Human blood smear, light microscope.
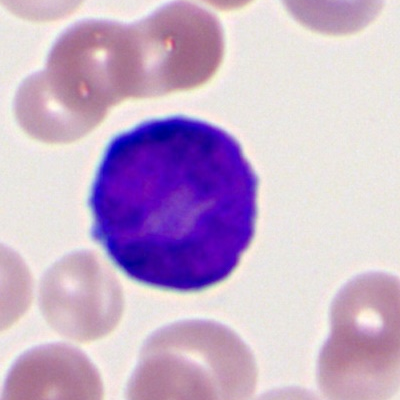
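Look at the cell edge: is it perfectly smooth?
No, it is slightly uneven.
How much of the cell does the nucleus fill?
Nearly all; cytoplasm is at most a very thin, hardly visible rim.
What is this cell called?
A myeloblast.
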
